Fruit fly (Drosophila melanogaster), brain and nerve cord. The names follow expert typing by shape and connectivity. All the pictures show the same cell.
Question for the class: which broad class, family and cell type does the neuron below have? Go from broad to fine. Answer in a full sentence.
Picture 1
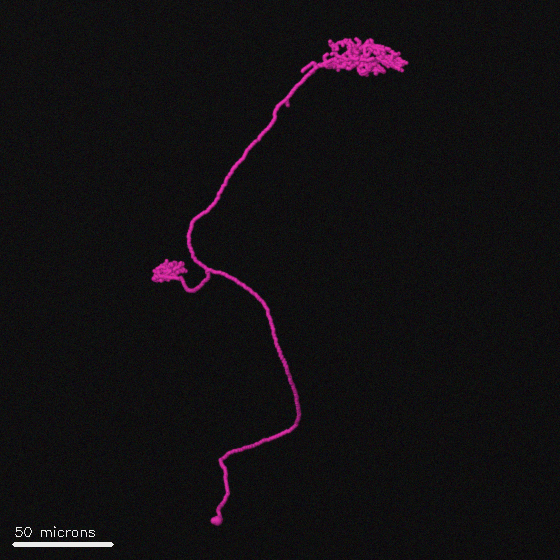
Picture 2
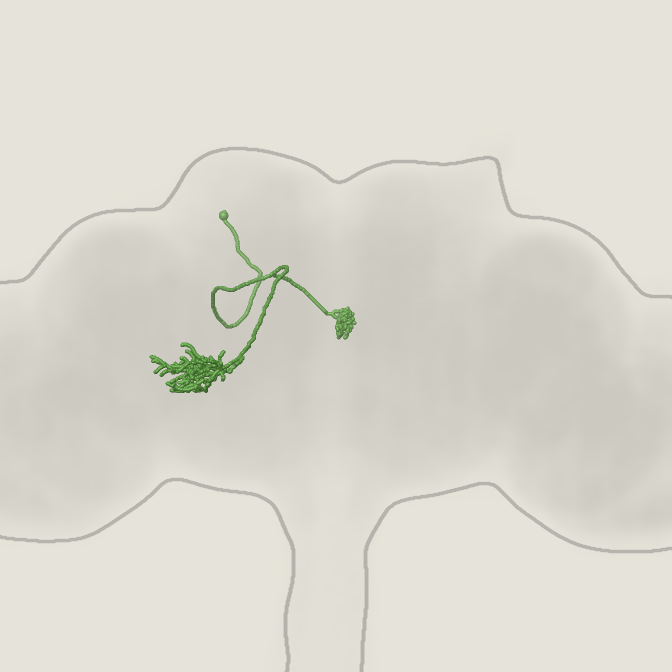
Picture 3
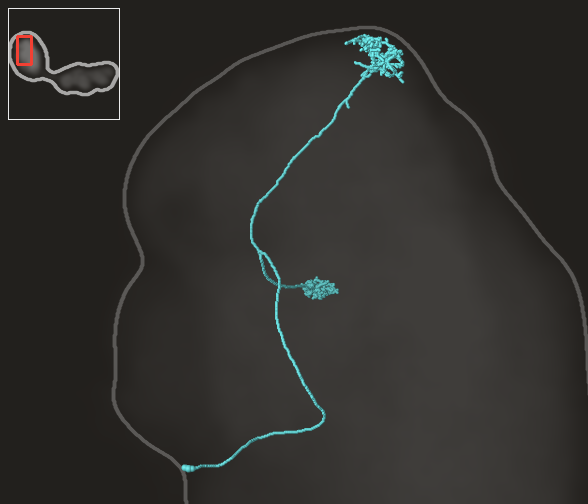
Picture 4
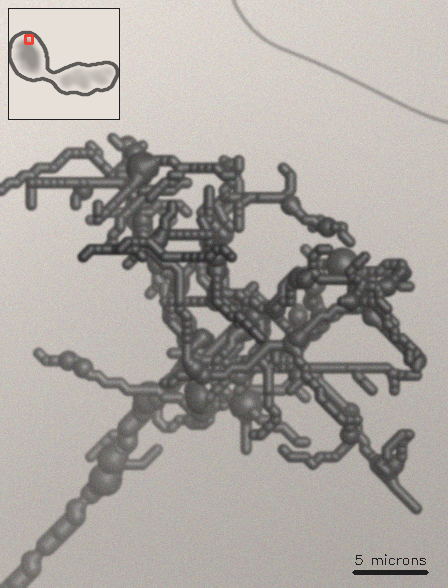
A central-brain intrinsic neuron of hemilineage LALv1_dorsal, type SA2_a.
